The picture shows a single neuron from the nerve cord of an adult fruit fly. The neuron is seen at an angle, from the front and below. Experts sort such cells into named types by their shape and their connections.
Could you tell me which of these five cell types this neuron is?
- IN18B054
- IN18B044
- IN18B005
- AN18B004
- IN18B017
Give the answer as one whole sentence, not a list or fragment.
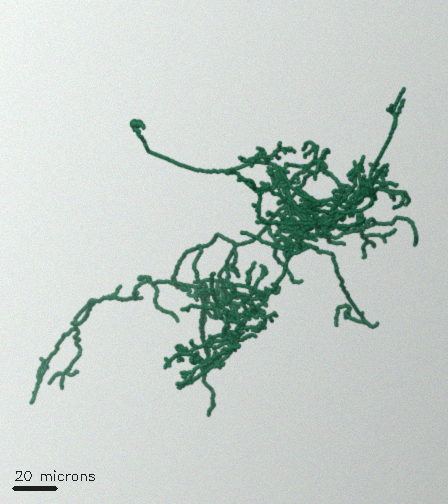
To this neuron applies the cell type name IN18B017.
